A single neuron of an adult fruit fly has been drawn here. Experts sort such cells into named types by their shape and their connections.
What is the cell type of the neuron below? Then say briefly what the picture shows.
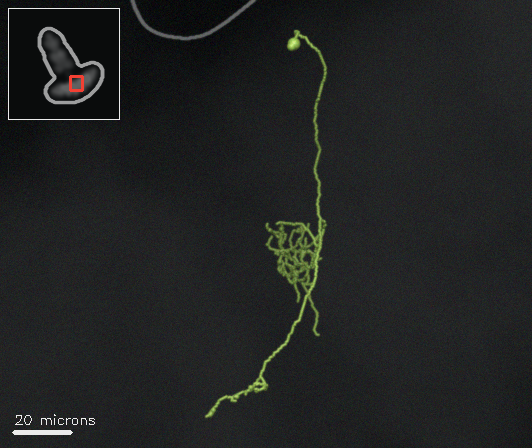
Its cell type is FC1D. It is a central-brain intrinsic neuron. The cell body is at the top of the picture. From top to bottom in the picture it spans about 140 microns.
